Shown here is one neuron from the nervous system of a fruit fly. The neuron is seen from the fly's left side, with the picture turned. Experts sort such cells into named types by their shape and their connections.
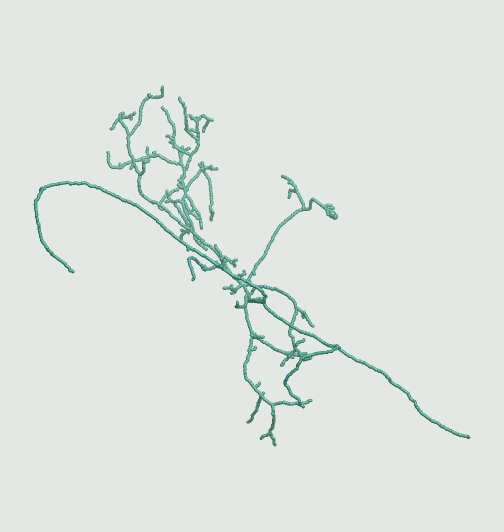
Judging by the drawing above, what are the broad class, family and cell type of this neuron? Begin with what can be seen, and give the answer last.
The picture shows dozens of branch ends. As drawn here it is about as wide as it is tall. It is a nerve-cord intrinsic neuron. The family is hemilineage 07B. Its cell type is IN07B073_a.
